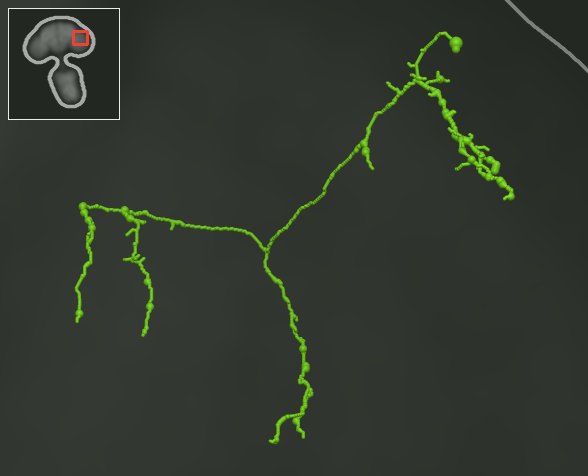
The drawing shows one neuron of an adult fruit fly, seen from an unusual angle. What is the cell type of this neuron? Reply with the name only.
TmY9a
